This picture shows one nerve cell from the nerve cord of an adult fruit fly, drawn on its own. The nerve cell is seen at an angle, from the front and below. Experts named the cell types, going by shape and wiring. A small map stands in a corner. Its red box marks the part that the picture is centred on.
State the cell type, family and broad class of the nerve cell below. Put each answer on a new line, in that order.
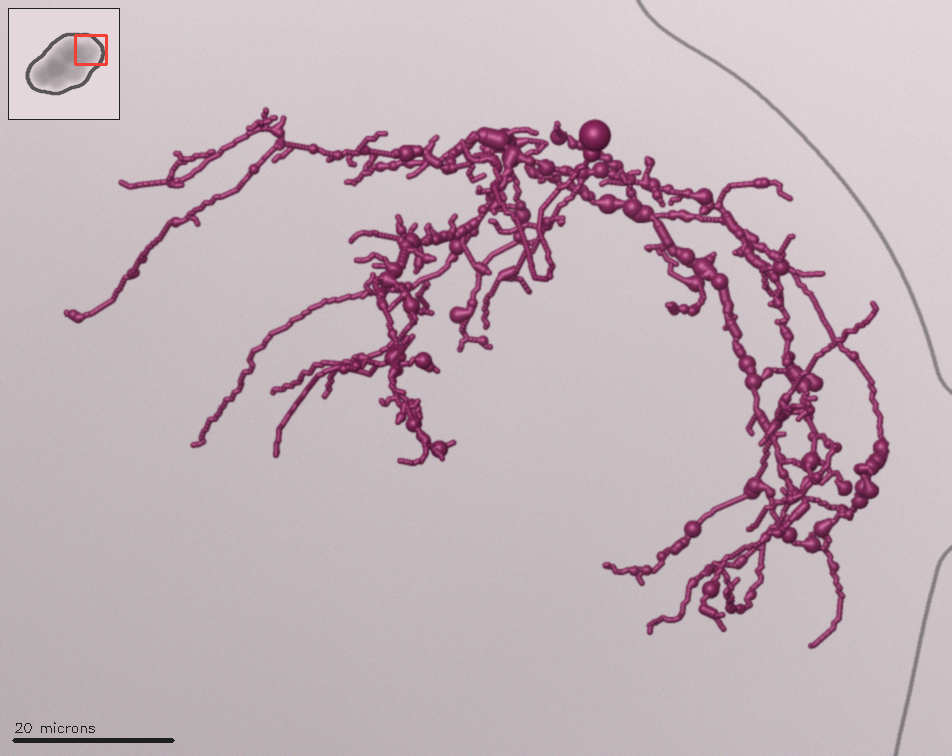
IN08A030
hemilineage 08A
nerve-cord intrinsic neuron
